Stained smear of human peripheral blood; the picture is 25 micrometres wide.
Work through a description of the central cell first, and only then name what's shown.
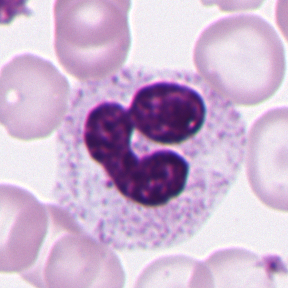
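The cell has a roughly round, smooth outline. Its nuclear lobes curve around a pale gap that opens towards the right, and their chromatin is dark purple and coarsely clumped. Fine lilac granules are scattered evenly through the cytoplasm. The cell shown is a segmented neutrophil.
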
